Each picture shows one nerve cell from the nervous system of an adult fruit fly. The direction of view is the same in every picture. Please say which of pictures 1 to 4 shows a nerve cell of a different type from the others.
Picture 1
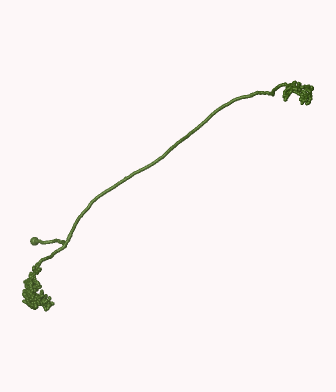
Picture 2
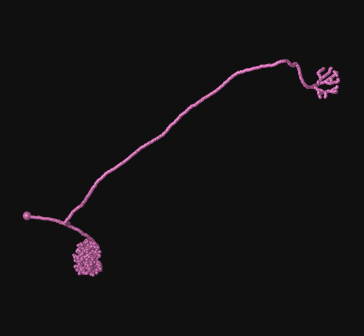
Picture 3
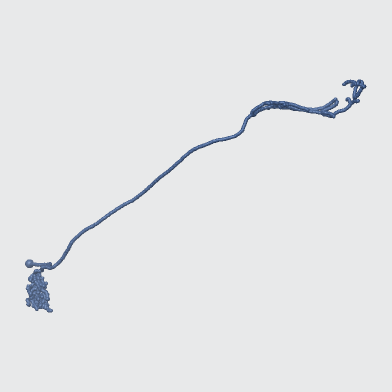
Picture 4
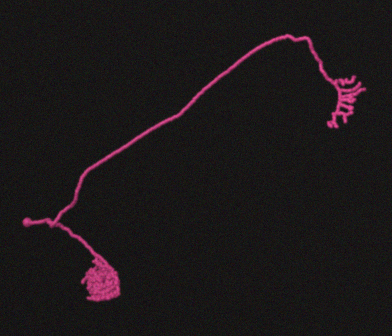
3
